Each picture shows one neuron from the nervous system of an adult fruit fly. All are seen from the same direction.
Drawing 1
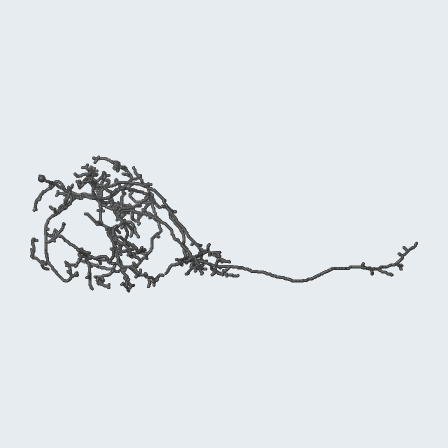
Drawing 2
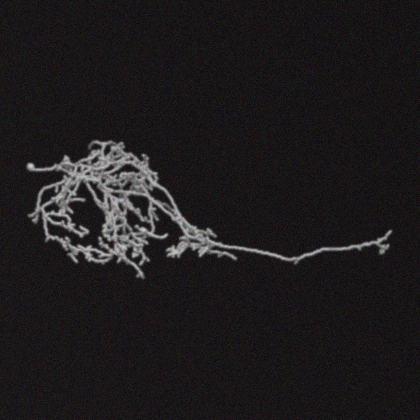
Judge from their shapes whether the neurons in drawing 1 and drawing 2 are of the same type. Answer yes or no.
yes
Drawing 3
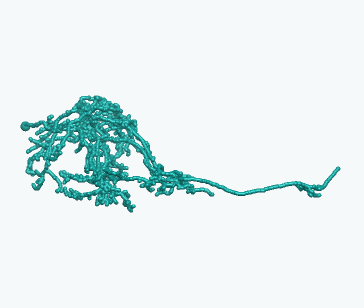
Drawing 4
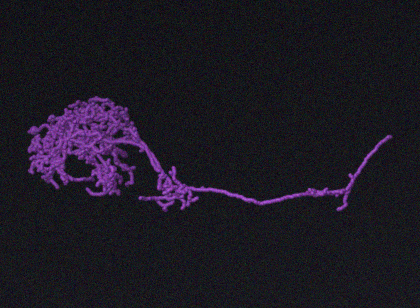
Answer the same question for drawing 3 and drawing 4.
no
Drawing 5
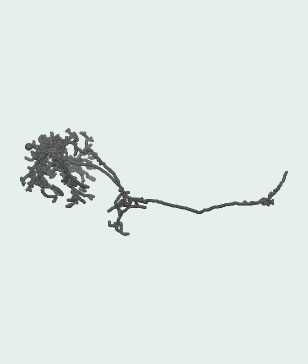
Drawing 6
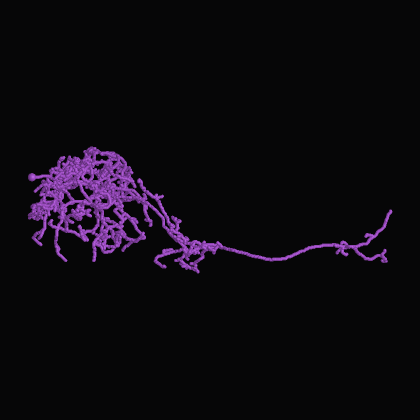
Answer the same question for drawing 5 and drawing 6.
yes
